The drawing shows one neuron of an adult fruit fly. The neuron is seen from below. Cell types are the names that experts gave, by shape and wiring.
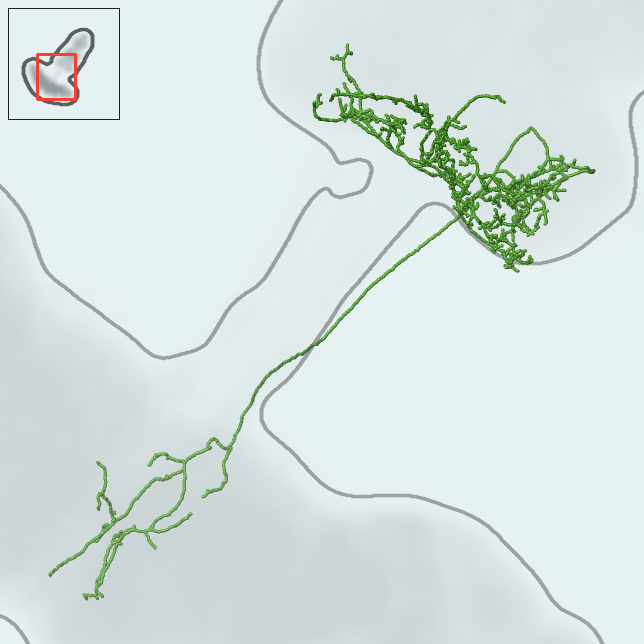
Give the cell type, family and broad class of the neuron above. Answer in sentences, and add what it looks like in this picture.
It is of cell type AN19A019. Its family is hemilineage 19A. Its broad class is ascending neuron. It runs through the neck, between the brain and the nerve cord. The picture shows dozens of branch ends.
